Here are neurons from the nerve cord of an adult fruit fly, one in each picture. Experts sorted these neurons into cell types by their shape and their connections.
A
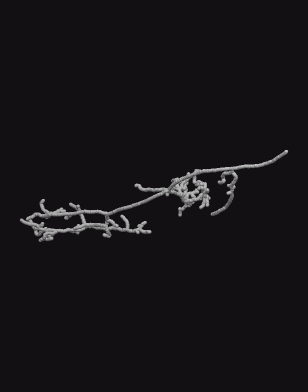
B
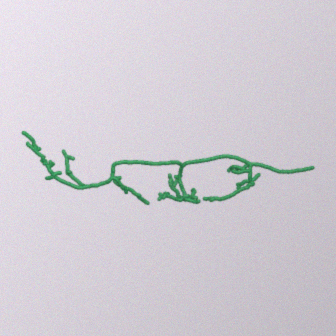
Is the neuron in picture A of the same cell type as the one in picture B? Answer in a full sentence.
They are of different cell types.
